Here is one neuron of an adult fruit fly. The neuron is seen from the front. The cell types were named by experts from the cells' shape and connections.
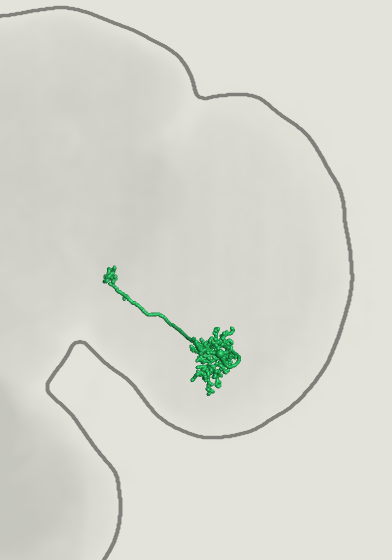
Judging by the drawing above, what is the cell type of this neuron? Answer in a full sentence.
The cell type is Tm16.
